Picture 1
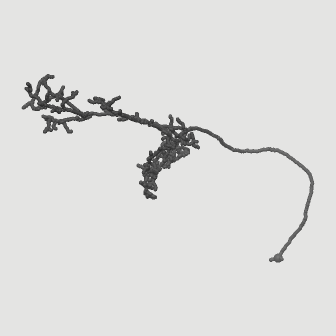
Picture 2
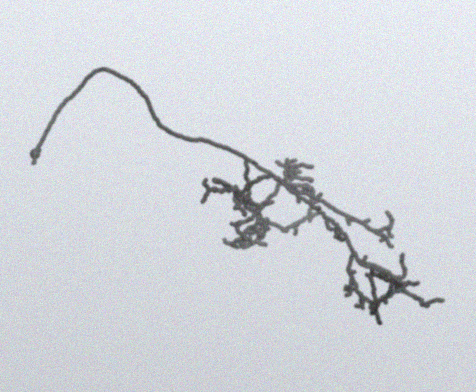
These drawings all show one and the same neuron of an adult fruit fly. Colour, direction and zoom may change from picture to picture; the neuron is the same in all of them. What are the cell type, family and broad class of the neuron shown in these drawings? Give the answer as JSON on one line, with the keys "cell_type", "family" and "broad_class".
{"cell_type": "CB1168", "family": "hemilineage SLPad1_posterior", "broad_class": "central-brain intrinsic neuron"}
